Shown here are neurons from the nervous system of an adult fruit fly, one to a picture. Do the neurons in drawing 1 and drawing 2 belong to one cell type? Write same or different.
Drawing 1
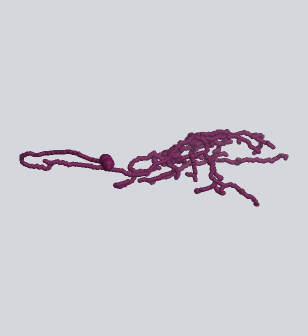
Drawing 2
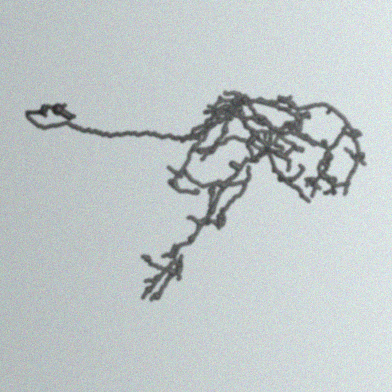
same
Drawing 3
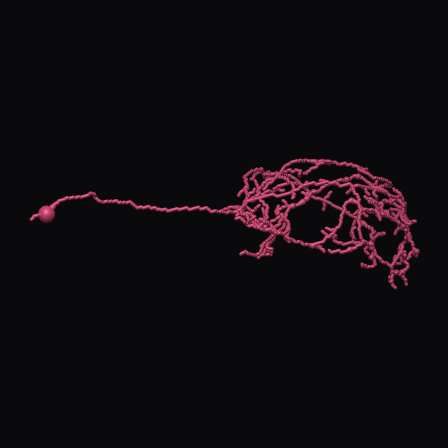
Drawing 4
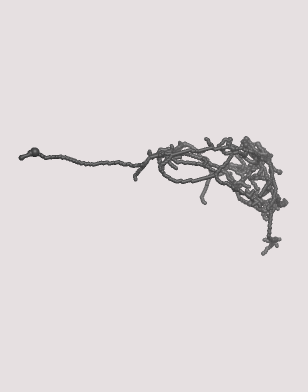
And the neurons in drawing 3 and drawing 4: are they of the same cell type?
same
